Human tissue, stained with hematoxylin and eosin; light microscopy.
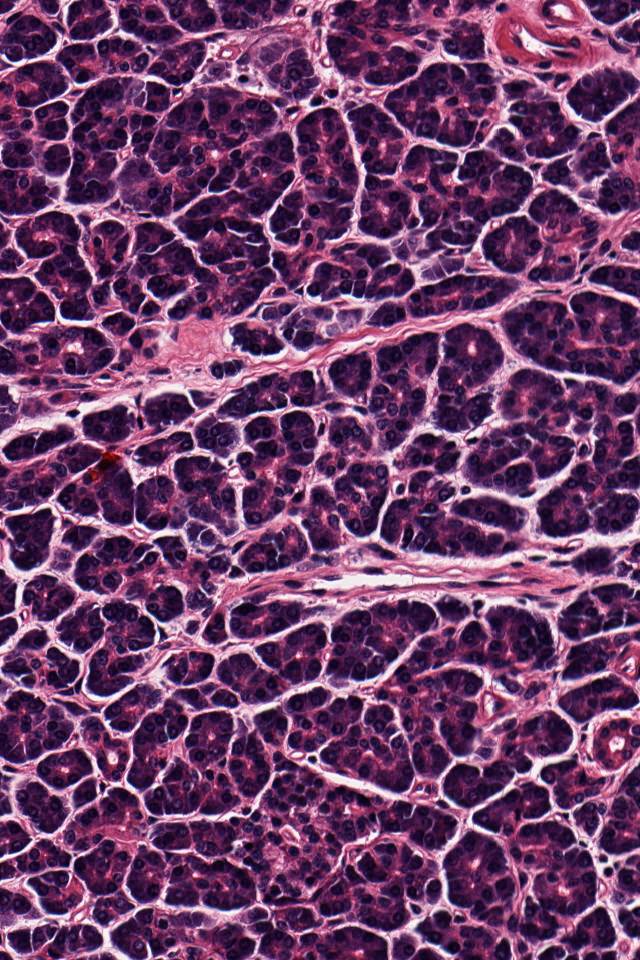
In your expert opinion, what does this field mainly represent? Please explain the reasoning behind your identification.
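Answer: exocrine pancreas. Acinar cytoplasm two-toned: pink toward each acinus centre, deep purple toward the base. Round dark nuclei basal, toward the outer acinar edge.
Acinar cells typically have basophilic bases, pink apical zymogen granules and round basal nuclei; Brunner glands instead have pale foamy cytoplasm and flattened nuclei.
Central lumina tiny, barely visible. Shrinkage clefts separate acini throughout.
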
